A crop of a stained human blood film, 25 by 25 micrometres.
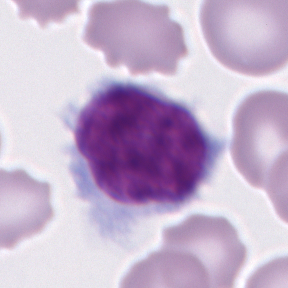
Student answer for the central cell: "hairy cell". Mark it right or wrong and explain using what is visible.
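Here the cell measures about 13 micrometres across, and its nucleus, about 12 by 10 micrometres, takes up about 70% of its area. That nucleus is roughly oval, with a slightly irregular outline, no lobes and no nucleoli you can see. The cytoplasm frays at its edge into fine hair-like projections, and it shows neither visible granules nor vacuoles. Several of the surrounding red cells have scalloped, crenated edges.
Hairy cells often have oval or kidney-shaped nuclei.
So the oval nucleus sits well with hairy cell.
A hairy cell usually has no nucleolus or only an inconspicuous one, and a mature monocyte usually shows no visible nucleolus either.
The missing nucleoli therefore fit both names.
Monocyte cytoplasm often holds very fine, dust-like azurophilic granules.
None are visible in this cell, which counts against monocyte. Hairy cell fits this one.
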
